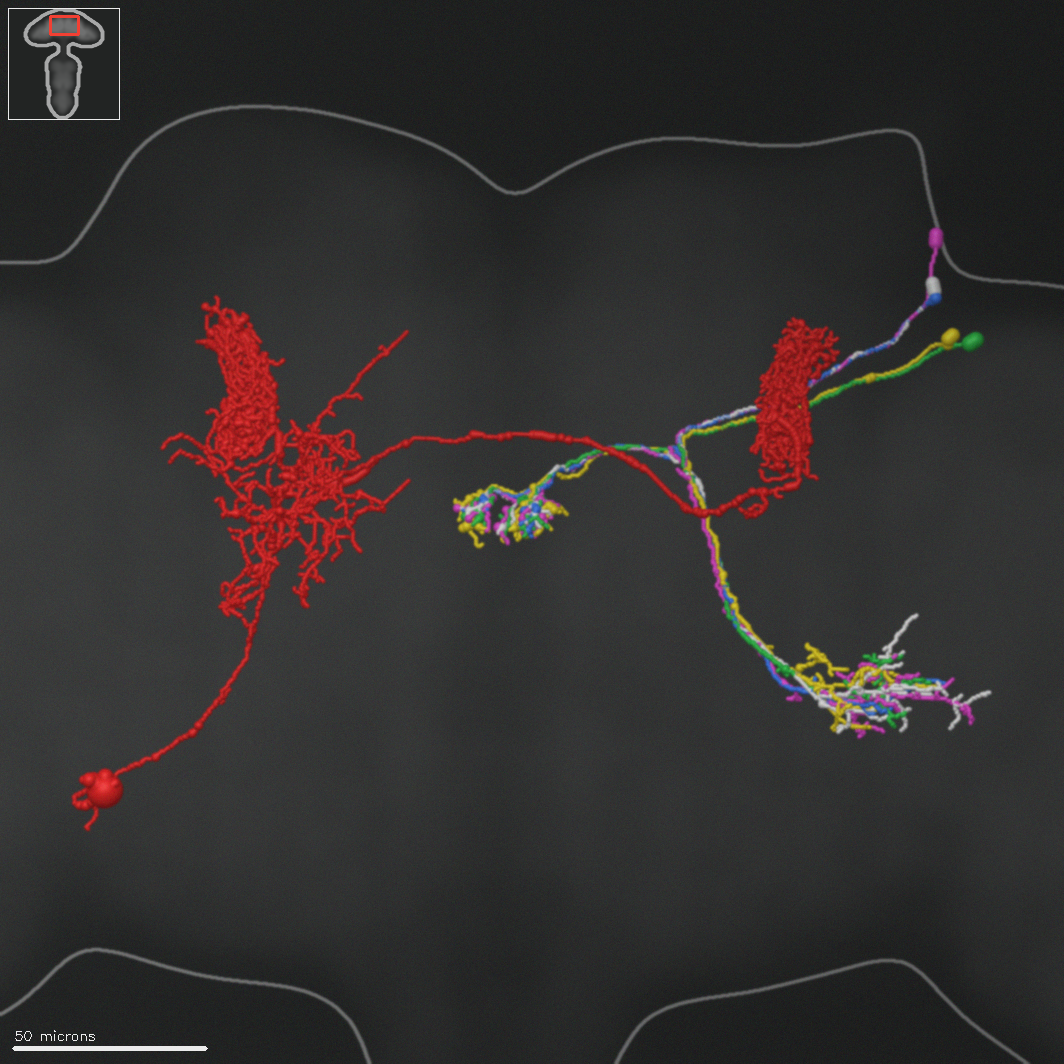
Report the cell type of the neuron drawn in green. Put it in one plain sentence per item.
The cell type is FB9B_a.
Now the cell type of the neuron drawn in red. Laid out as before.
The cell type is PPL105.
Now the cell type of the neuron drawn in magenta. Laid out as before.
The cell type is FB9B_d.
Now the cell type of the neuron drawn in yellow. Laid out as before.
The cell type is FB9B_b.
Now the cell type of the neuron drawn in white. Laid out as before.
The cell type is FB9B_c.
